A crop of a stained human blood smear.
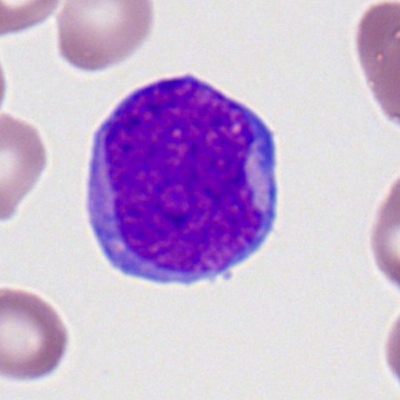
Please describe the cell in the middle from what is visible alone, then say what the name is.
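Starting with the outline, it's roughly round, though a few of its sides look slightly flattened. In the cytoplasm, against the right side of the nucleus, there's a small paler area. I can't make out any distinct granules in the cytoplasm. No red cell is touching it. This is a myeloblast.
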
